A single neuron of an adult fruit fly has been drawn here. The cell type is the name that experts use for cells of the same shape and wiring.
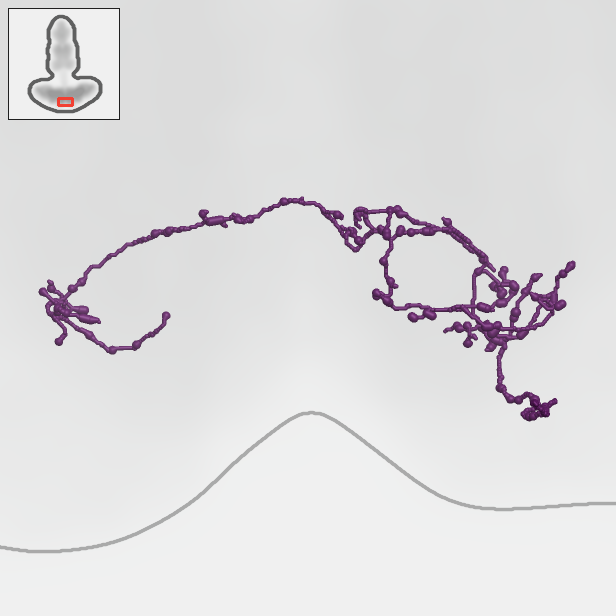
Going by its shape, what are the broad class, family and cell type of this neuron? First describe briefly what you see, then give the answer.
The picture shows dozens of branch ends. In this view it is wider than it is tall. It is a sensory neuron entering the brain. Its family is called class gustatory. The cell type is PhG10.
